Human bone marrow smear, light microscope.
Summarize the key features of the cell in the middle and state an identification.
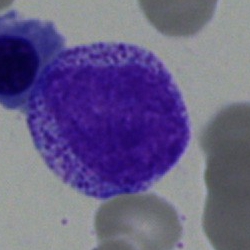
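A smooth, rounded outline without surface projections encloses this cell. Its chromatin is fine and fairly evenly spread, lacking coarse dark clumps. Many purple granules fill the cytoplasmic rim, which is wider on the left and lower-left side than on the right. This is a myelocyte.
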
